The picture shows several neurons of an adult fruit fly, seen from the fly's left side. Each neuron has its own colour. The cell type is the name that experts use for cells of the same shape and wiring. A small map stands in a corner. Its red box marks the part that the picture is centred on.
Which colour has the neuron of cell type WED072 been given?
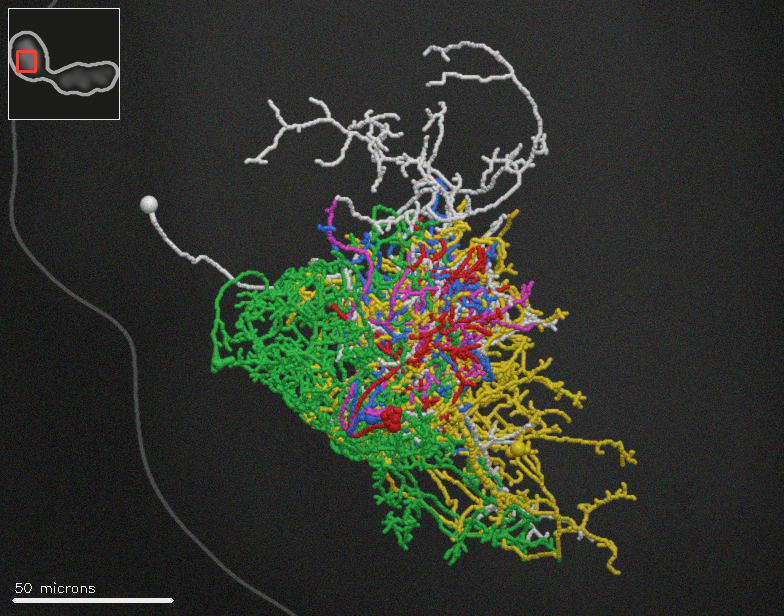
white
